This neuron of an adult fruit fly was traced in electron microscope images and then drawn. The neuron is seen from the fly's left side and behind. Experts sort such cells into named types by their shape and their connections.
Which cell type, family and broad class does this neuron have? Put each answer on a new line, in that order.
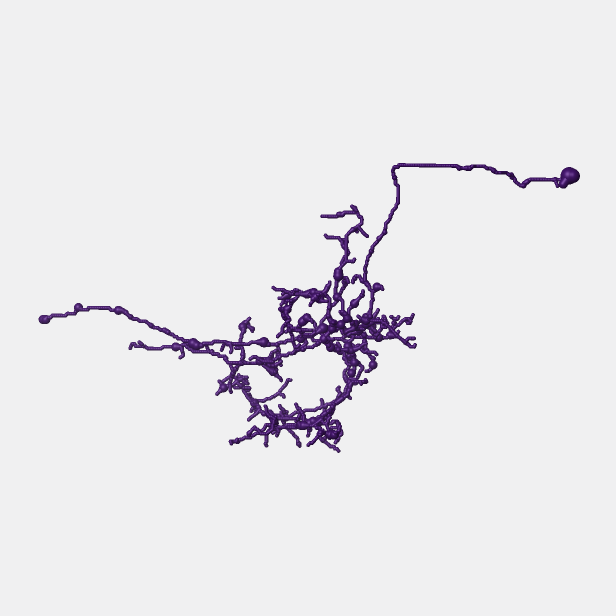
IN20A.22A081
hemilineage 20A.22A
nerve-cord intrinsic neuron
